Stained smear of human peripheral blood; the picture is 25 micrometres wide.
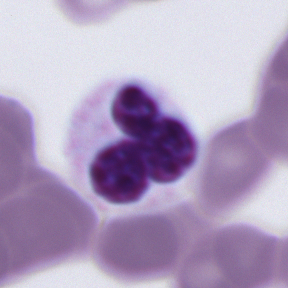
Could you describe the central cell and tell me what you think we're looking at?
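The chromatin stains dark purple and has a clumped look, and no nucleoli can be made out in the nucleus. Moving to the cytoplasm, it holds fine pink granules and no vacuoles. The cell is a segmented neutrophil.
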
